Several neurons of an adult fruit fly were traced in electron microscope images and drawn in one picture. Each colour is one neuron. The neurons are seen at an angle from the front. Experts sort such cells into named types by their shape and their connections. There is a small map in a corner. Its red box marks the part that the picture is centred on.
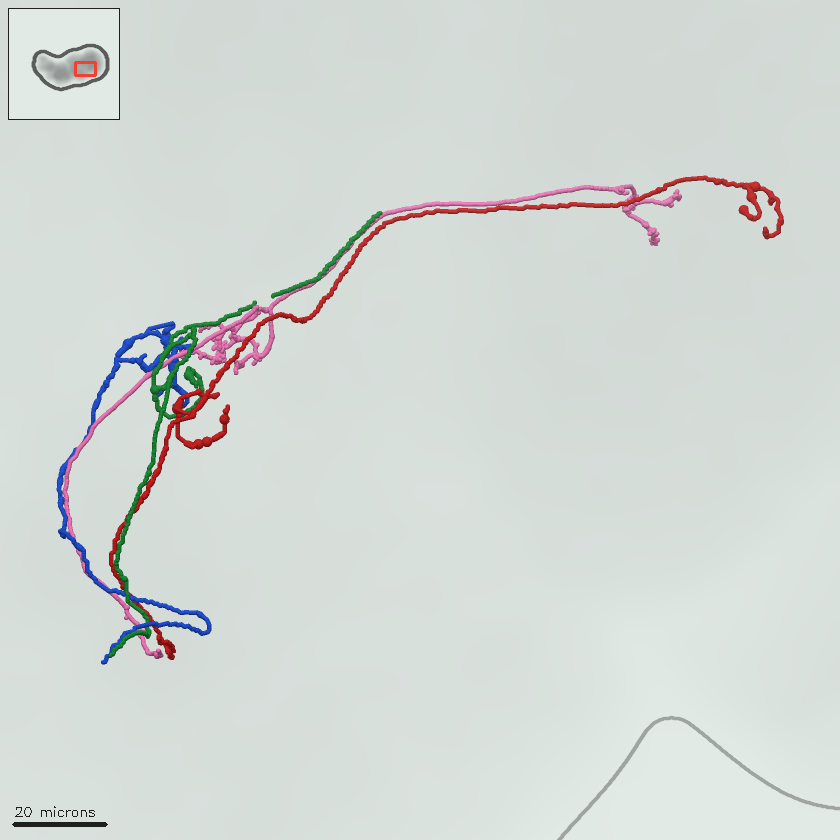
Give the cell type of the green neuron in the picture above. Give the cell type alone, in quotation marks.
"ORN_DL4"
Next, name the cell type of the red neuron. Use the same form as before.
"ORN_DA3"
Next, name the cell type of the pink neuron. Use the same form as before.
"ORN_DL5"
